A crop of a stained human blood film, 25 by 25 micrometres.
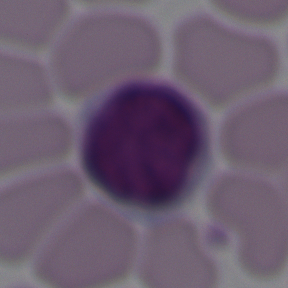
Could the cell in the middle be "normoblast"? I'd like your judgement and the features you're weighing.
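Only a very thin rim of cytoplasm shows around the nucleus, and that rim is pale bluish.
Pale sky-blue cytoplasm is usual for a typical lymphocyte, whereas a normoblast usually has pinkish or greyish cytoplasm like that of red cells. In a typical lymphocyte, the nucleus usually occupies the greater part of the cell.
The name normoblast therefore does not fit; the cell is a typical lymphocyte. The nucleus stains a deep, dark purple. The outline is round, the edge is smooth without projections, and no granules are seen in the cytoplasm.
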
